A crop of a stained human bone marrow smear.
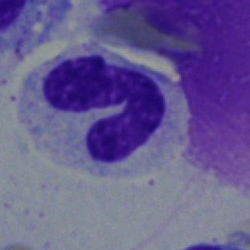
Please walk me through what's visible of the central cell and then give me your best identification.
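Have a look at the outline first: roughly round and smooth. Now follow the nucleus, and you'll see a deep notch cutting into it from the left side. There are no nucleoli to be found in it. Around the nucleus runs a moderate rim of pale greyish-lilac cytoplasm. What you are looking at is a band neutrophil.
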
